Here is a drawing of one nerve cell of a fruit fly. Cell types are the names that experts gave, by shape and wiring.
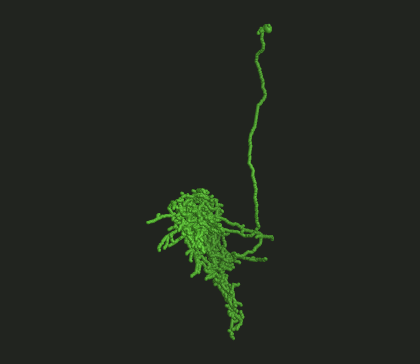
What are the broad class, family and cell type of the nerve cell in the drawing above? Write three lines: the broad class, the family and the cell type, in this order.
central-brain intrinsic neuron
hemilineage VLPl2_medial
LAL051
